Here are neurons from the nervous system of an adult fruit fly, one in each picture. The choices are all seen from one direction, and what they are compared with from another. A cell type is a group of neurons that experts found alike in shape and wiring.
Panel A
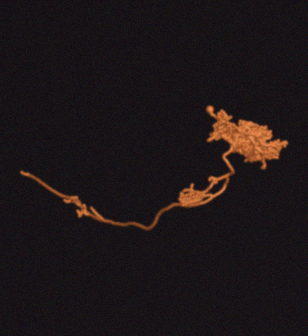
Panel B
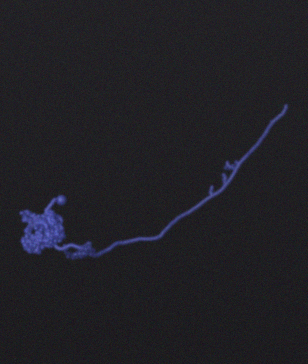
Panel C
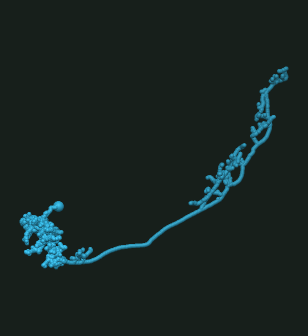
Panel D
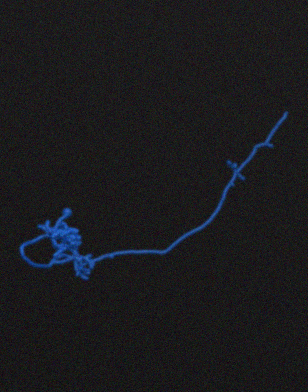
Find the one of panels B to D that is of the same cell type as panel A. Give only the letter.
B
